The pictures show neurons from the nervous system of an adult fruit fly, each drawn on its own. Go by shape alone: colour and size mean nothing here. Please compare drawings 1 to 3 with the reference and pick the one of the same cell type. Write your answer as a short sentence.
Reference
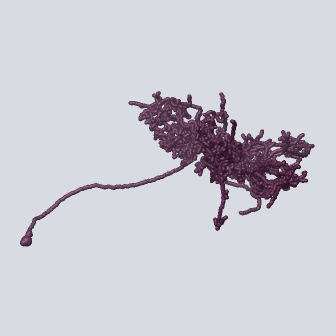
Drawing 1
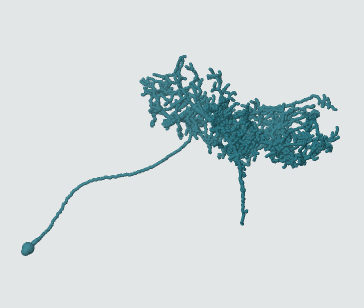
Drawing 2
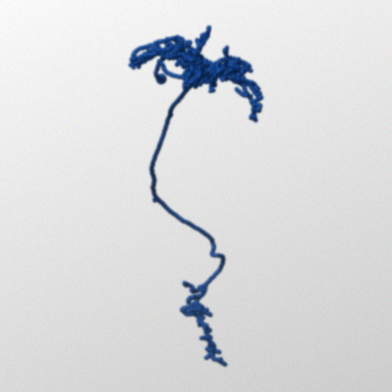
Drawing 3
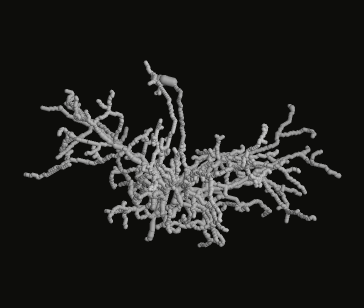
The neuron in drawing 1 is of the same cell type.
